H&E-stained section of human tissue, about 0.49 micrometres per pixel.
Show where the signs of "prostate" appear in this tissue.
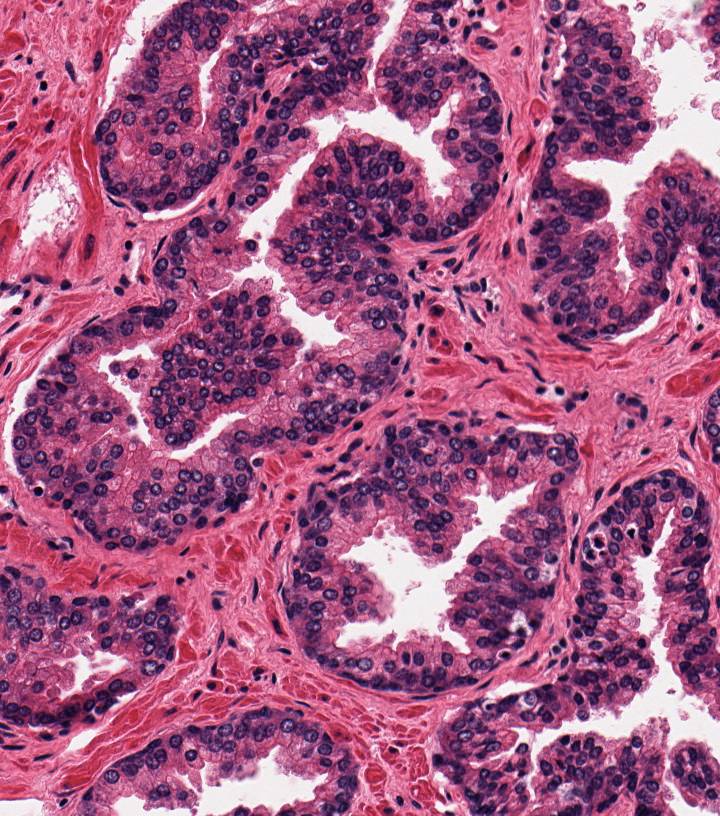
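Large glands with irregular, branching lumens fill the field, separated by bands of pink stroma.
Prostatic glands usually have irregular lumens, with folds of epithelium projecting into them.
The irregular lumens seen here therefore go with prostate. The epithelial nuclei are round, dark purple and closely packed. The epithelial cells have pale, finely granular cytoplasm, seen best toward the luminal side. The stroma between the glands is bright pink and fibrous, with spindle-shaped nuclei running around the gland outlines.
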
